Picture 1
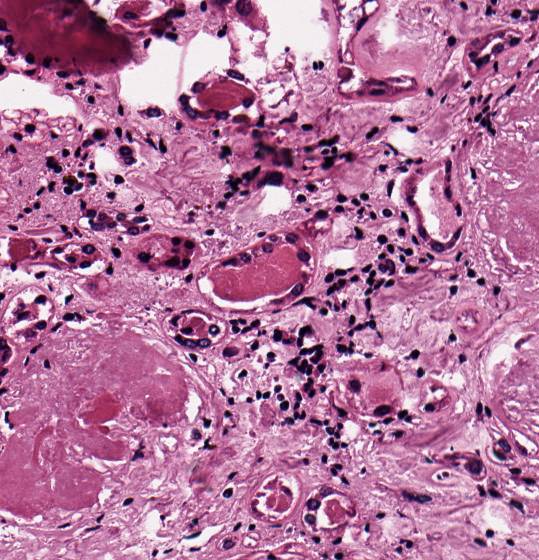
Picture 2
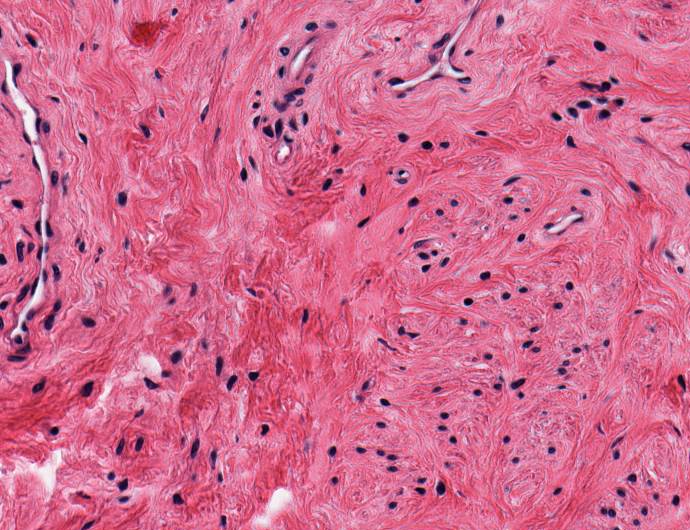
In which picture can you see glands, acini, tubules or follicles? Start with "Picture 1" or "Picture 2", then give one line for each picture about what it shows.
Picture 1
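In picture 1: The field shows small, widely separated tubular profiles scattered through abundant pale pink stroma.
In picture 2: No glands or tubules are present in the field.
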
